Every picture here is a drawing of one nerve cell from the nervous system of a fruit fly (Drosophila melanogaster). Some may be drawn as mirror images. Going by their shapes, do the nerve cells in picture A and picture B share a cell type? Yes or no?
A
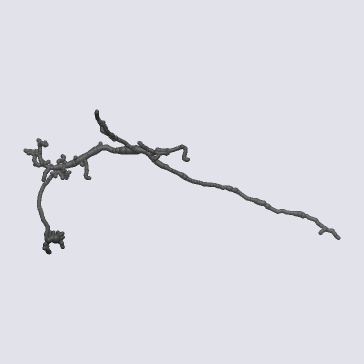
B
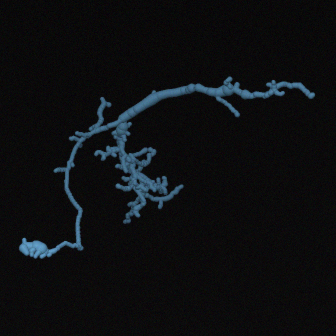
no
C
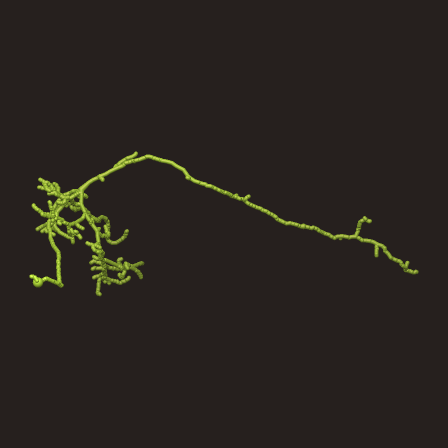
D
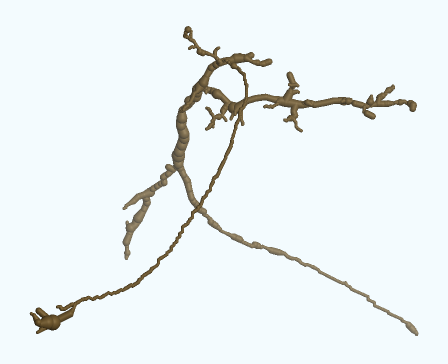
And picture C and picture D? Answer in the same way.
no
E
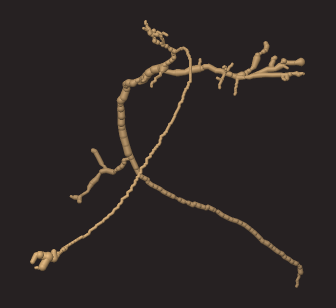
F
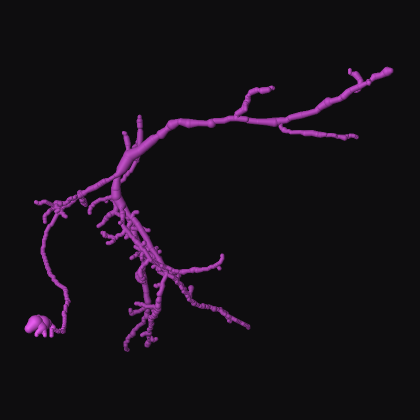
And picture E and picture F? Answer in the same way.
yes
